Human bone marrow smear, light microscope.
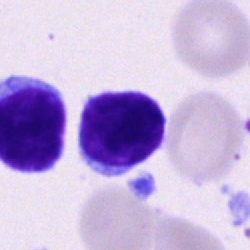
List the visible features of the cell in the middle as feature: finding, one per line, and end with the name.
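Outline: roughly round
Nucleus: dense, dark purple
Cytoplasm amount: scant, a thin rim only
Cytoplasm colour: pale blue, widest at the lower left edge
Cell type: lymphocyte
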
